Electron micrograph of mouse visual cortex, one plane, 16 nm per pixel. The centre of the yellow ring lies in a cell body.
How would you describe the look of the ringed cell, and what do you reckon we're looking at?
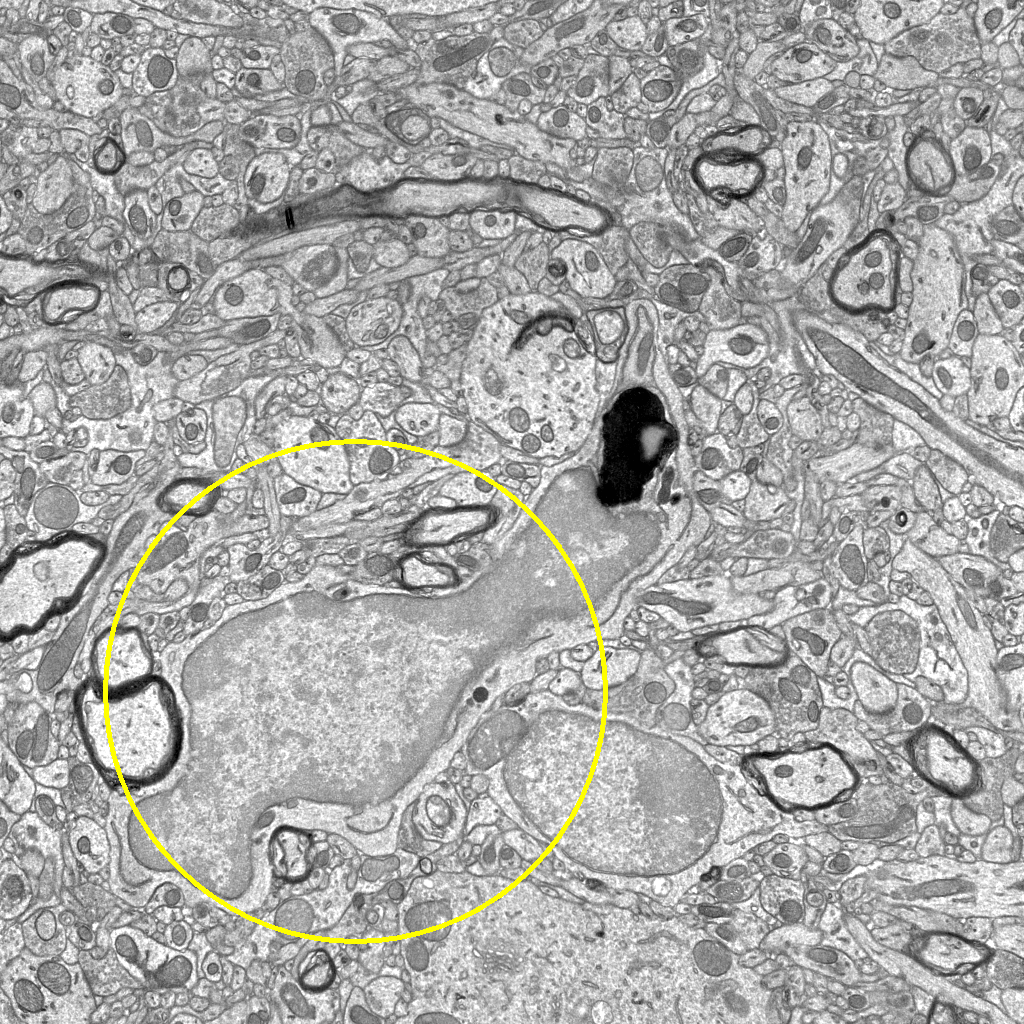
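The grey mass at the ring's centre is elongated, running lower left to upper right. Its lower-left outline bulges into blunt, rounded lobes, and there's no nucleolus to see. Toward the upper right it narrows and reaches a nearly black body. That's a microglial cell.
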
